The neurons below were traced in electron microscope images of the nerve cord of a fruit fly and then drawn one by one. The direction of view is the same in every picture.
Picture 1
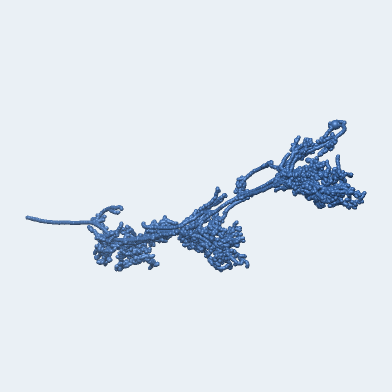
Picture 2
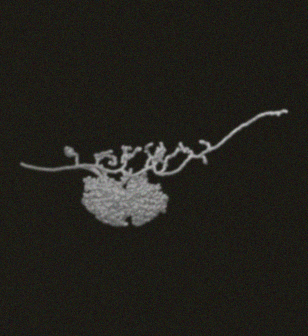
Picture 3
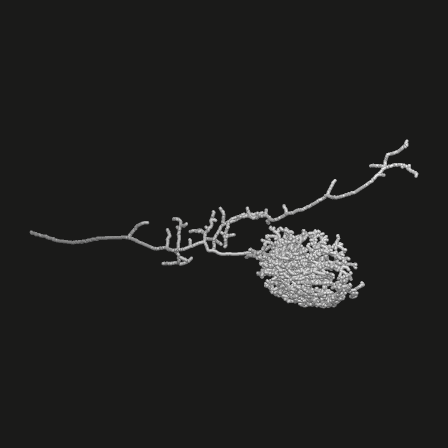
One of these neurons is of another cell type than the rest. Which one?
Picture 1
